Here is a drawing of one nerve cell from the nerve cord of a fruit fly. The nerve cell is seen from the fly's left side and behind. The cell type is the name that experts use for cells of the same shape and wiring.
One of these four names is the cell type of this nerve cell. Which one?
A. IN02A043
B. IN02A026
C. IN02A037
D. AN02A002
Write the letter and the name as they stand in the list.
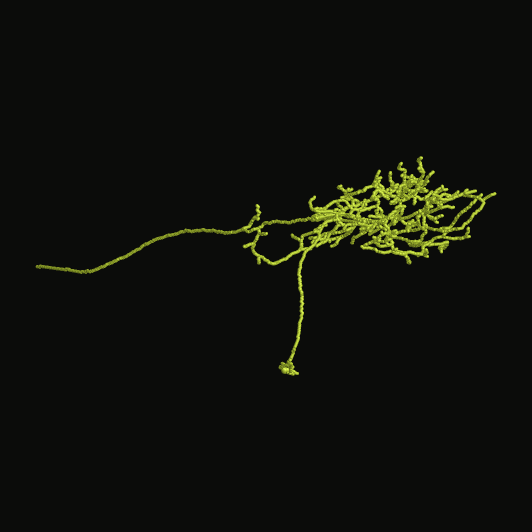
B. IN02A026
